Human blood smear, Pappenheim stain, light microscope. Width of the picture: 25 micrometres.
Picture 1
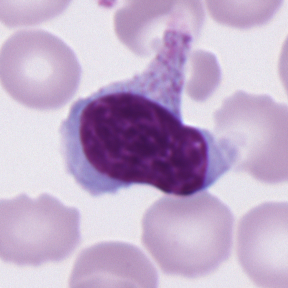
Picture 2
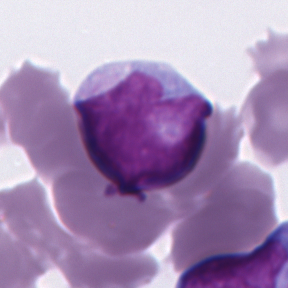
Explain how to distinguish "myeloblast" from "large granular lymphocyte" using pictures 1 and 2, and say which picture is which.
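Picture 1 shows the large granular lymphocyte; picture 2 shows the myeloblast. Outline: the myeloblast is roughly round, with a small dark tag projecting from the bottom of the cell. Nucleus: in the large granular lymphocyte it is elongated, about 12 by 8 micrometres, with its long axis running from upper left to lower right and no nucleoli visible, while in the myeloblast its upper edge is uneven, with a step near the middle. In both cells the nucleus fills most of the cell body.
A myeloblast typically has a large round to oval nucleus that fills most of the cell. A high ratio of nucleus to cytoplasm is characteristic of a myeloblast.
Cytoplasm: around the lymphocyte's nucleus it is pale blue.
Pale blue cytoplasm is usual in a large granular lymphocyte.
Granules: fine pinkish-purple granules lie in a cytoplasmic extension at the top of the large granular lymphocyte, whereas no granules are visible in the myeloblast. Surroundings: red cells touch the lymphocyte on its right and lower sides, and pale red cells lie against the myeloblast's lower side.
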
